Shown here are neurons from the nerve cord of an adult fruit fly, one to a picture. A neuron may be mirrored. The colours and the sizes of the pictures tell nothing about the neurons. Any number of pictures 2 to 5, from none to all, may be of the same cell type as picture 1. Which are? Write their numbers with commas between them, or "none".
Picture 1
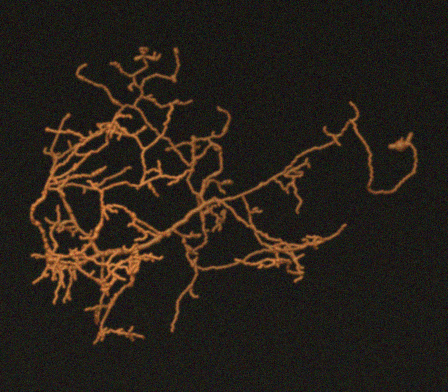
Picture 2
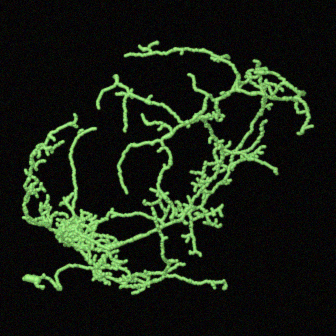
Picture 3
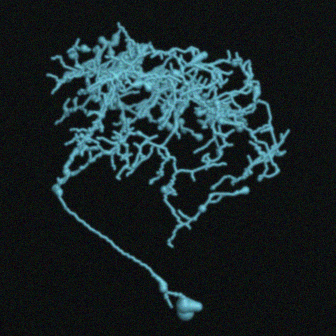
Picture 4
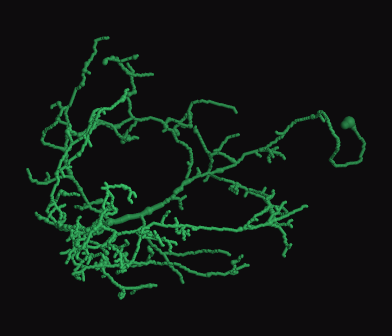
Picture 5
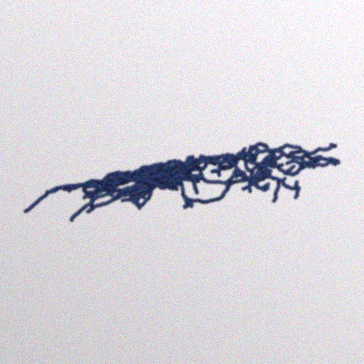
4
